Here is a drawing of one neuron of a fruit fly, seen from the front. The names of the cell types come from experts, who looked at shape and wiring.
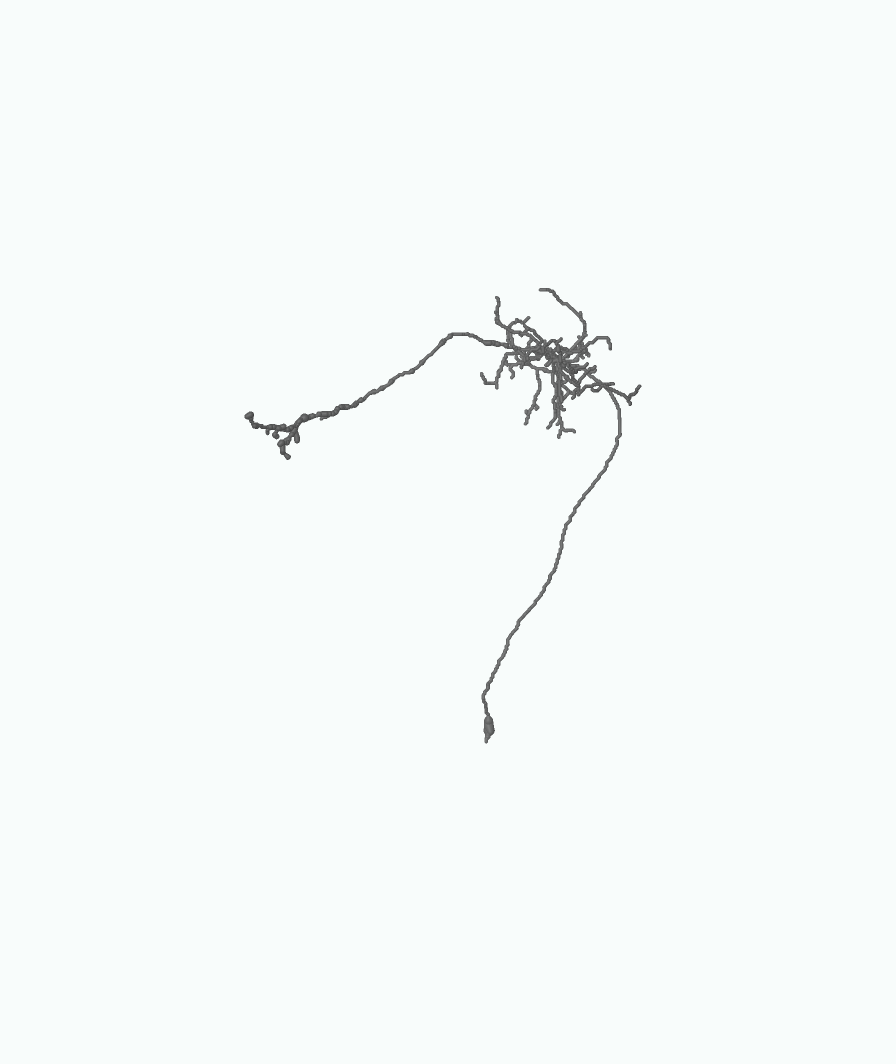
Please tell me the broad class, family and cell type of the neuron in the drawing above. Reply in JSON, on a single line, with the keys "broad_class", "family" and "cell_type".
{"broad_class": "nerve-cord intrinsic neuron", "family": "hemilineage 06A", "cell_type": "IN06A044"}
